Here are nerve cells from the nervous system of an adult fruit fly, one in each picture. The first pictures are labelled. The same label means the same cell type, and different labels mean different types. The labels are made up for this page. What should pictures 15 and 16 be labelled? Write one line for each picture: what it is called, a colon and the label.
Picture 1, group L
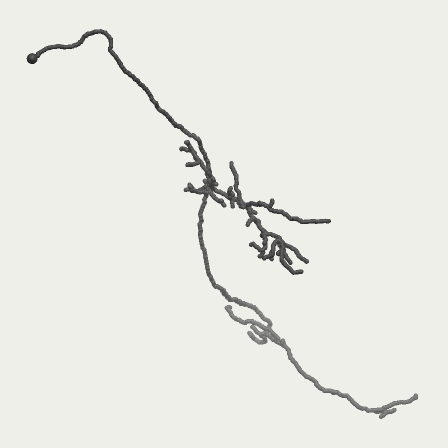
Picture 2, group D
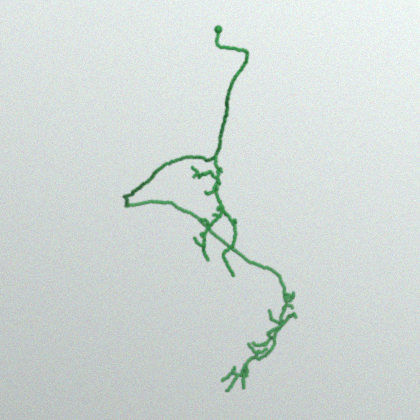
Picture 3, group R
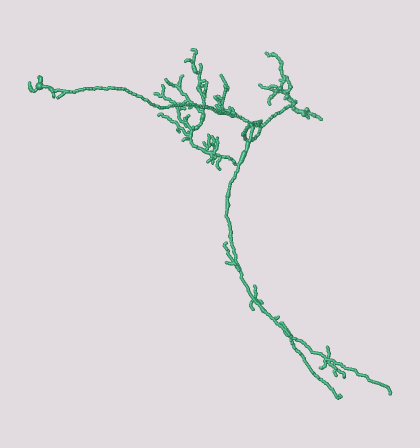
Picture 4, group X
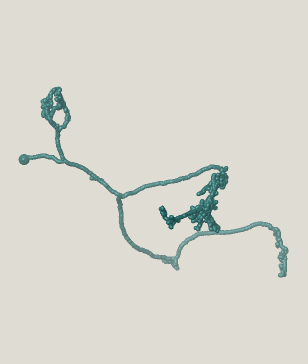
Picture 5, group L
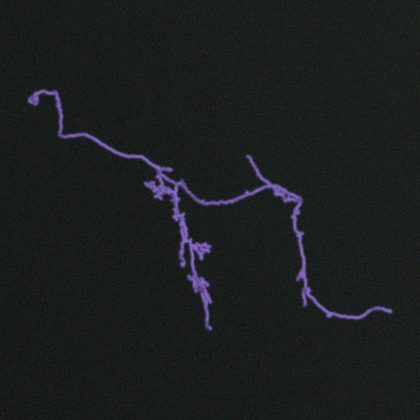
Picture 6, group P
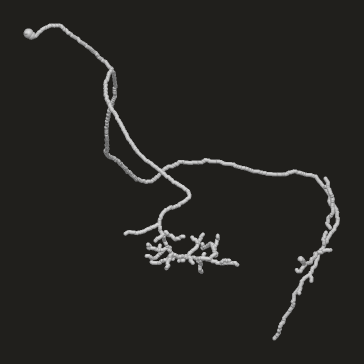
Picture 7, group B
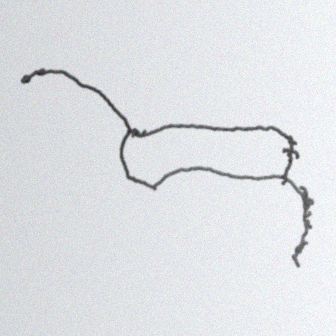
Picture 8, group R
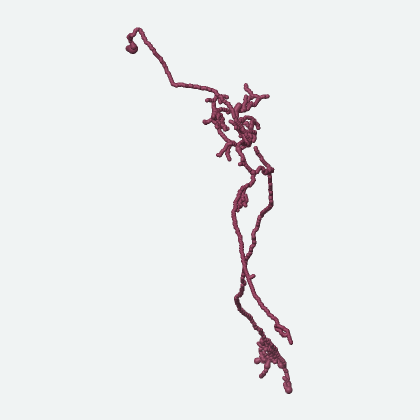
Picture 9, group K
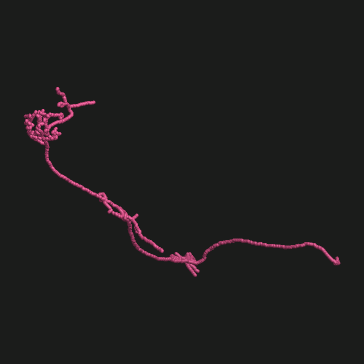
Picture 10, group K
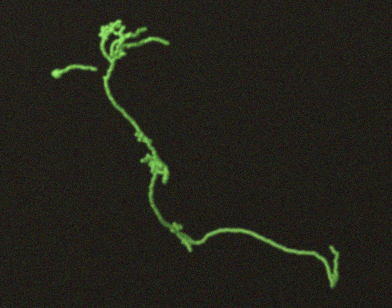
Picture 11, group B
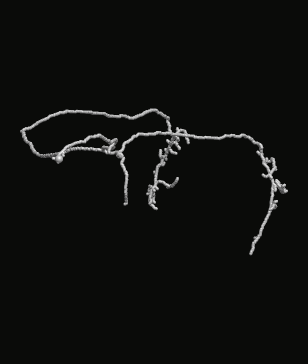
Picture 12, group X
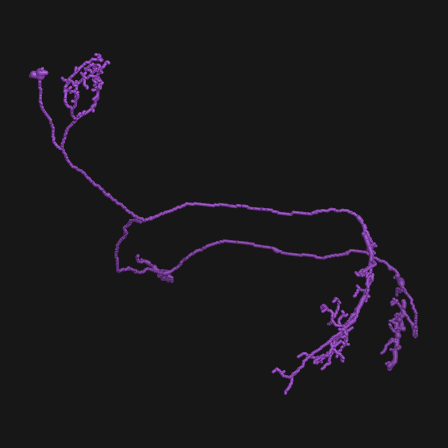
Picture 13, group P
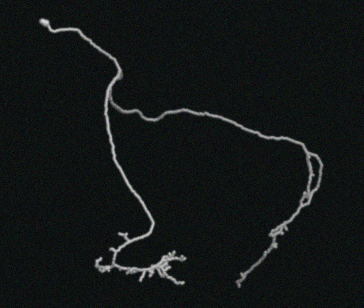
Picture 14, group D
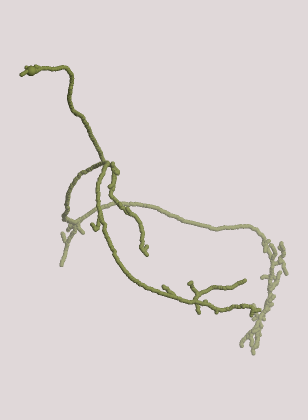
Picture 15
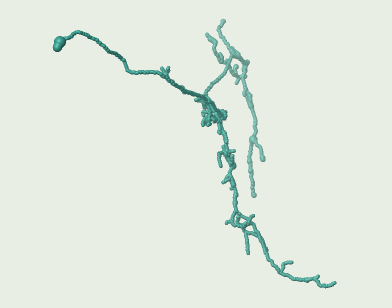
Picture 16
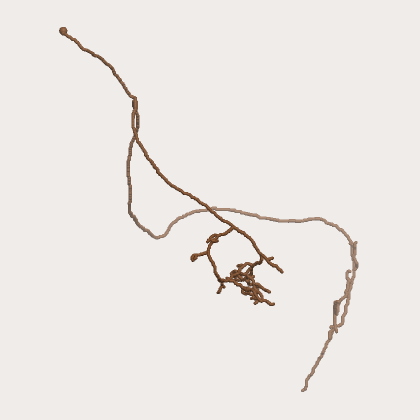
15: group L
16: group P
